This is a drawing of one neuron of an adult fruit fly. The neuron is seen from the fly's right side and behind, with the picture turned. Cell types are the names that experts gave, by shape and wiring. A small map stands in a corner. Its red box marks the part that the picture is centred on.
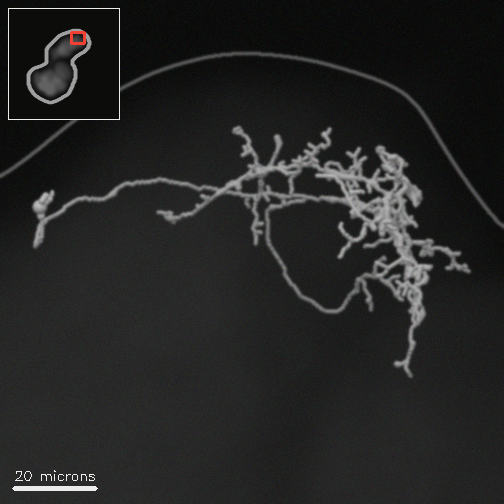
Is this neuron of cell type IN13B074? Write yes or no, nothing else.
yes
